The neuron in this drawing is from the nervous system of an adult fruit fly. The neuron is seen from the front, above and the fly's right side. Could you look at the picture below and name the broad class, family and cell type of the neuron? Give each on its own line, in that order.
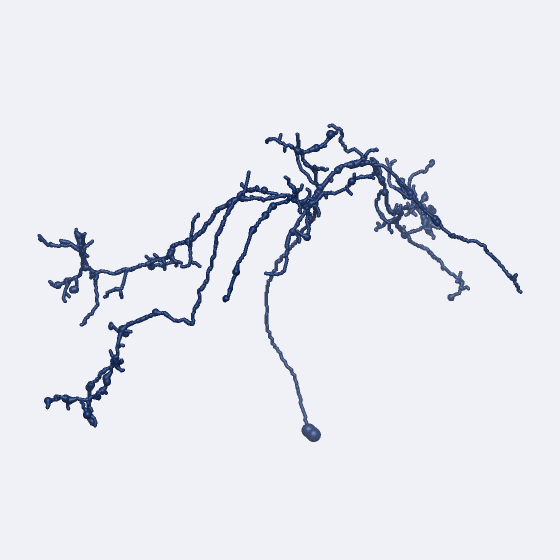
nerve-cord intrinsic neuron
hemilineage 12B
IN12B066_e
